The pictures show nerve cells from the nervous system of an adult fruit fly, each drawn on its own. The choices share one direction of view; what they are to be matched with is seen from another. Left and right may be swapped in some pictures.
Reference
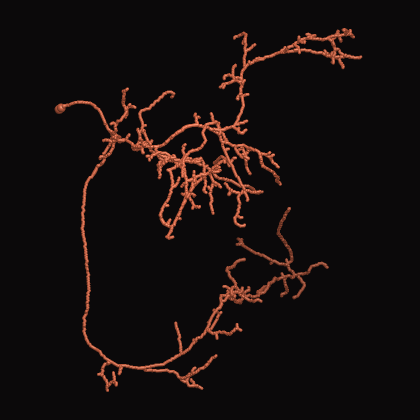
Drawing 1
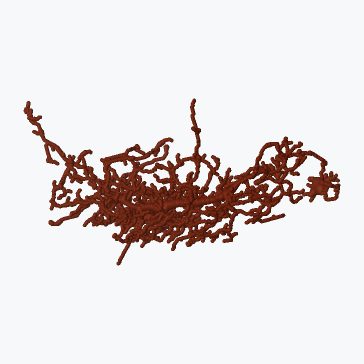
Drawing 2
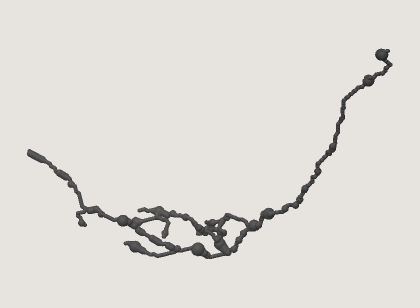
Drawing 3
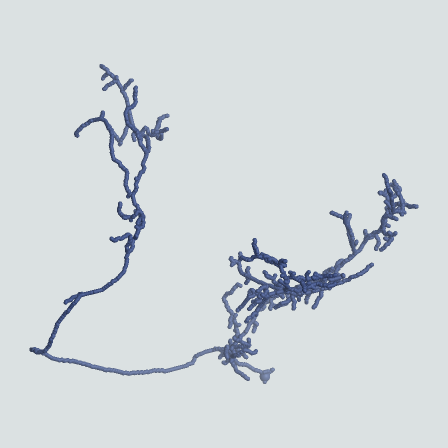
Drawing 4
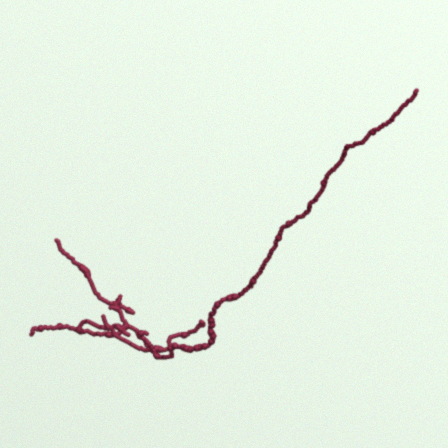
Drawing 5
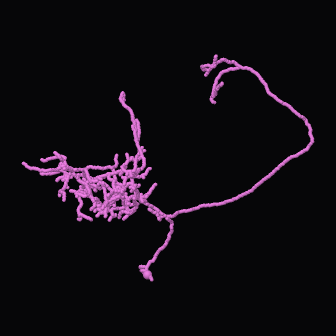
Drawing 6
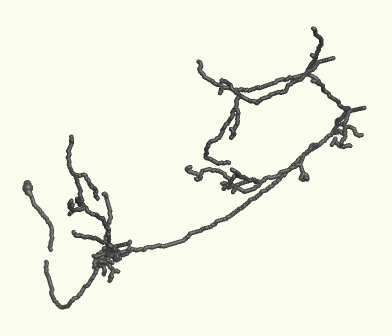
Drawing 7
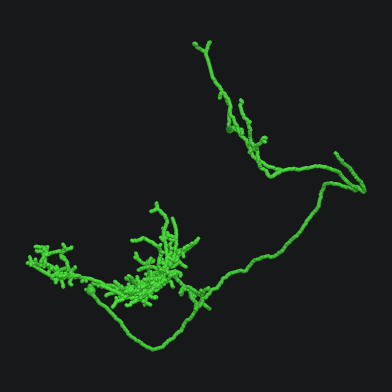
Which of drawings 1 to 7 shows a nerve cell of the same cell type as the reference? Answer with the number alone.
3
